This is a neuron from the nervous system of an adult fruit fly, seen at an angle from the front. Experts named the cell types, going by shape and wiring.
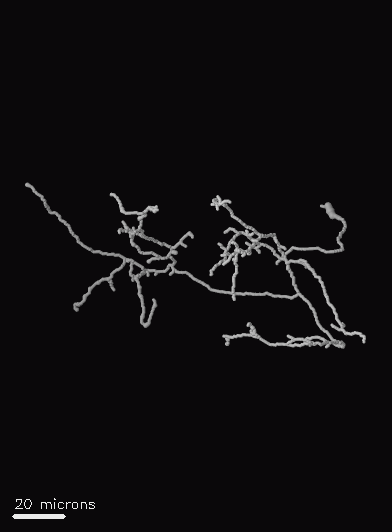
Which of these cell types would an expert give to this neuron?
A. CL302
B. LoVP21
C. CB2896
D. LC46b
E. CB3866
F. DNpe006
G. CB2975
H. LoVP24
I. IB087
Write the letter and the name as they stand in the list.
I. IB087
